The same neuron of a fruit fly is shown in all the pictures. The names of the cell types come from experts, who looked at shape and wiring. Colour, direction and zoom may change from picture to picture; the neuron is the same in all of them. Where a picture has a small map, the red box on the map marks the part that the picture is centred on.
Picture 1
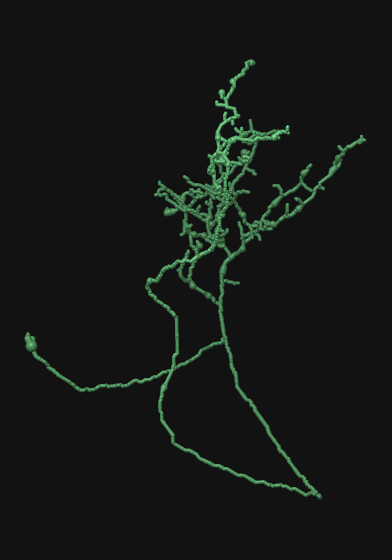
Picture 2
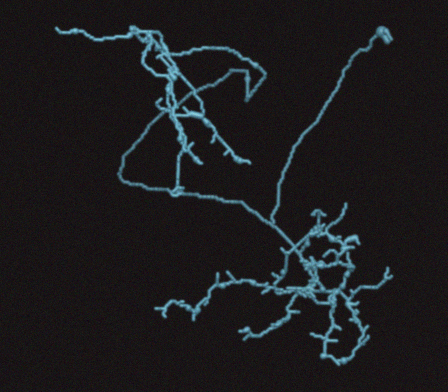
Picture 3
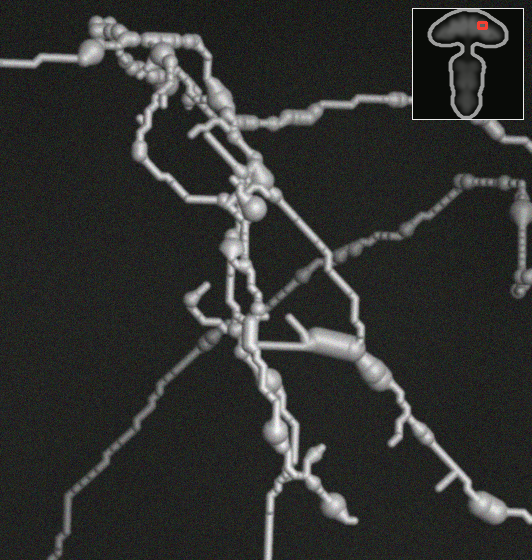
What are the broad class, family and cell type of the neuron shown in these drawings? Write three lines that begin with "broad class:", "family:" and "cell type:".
broad class: central-brain intrinsic neuron
family: hemilineage VLPl2_posterior
cell type: CB1804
